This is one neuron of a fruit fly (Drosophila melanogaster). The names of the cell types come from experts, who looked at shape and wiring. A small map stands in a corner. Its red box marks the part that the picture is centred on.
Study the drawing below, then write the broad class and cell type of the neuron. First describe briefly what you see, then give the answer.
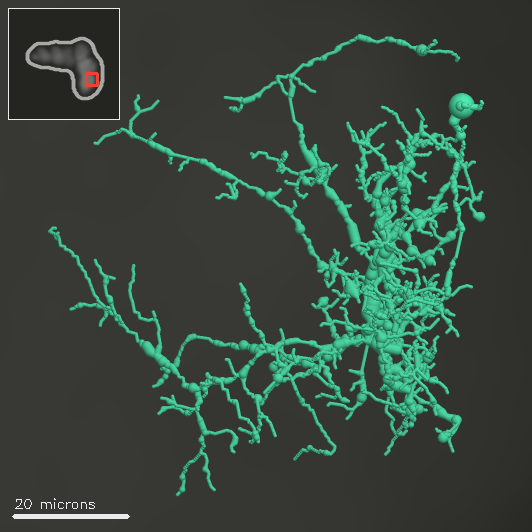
Its cell body lies at the upper right of the picture. By the scale bar it is about 80 microns tall in this view. More than a hundred branch ends can be seen. Its broad class is central-brain intrinsic neuron. The cell type is AVLP601.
